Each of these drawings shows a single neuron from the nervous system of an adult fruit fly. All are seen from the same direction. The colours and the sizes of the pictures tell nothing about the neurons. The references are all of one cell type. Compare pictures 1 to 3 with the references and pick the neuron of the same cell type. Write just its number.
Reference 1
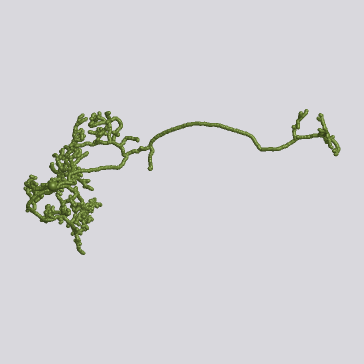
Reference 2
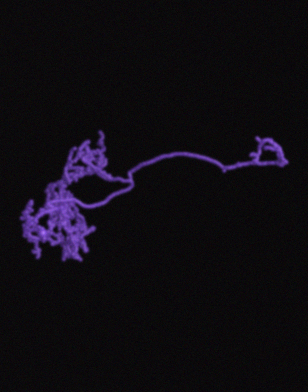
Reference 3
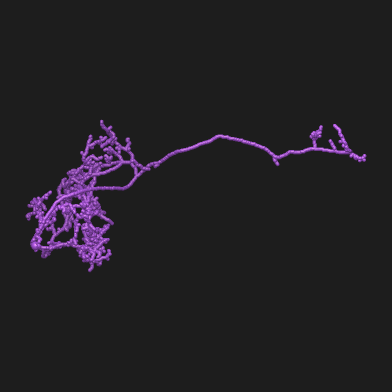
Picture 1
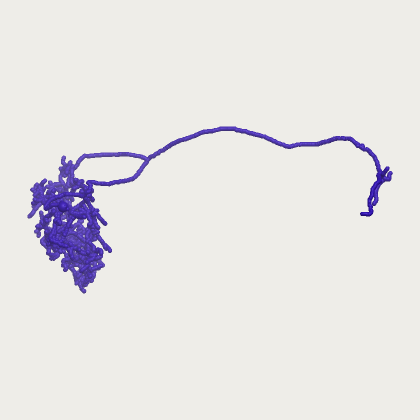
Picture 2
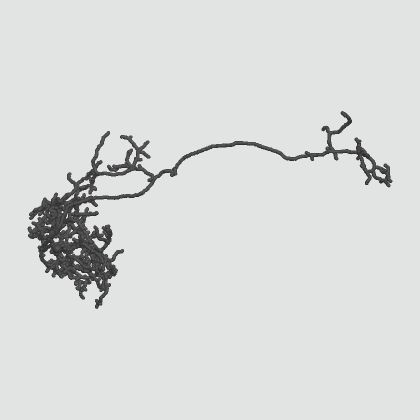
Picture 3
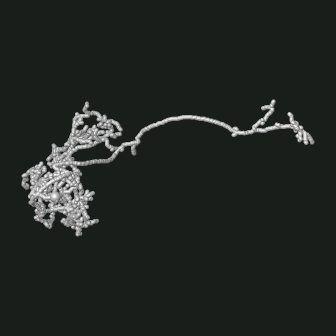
3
